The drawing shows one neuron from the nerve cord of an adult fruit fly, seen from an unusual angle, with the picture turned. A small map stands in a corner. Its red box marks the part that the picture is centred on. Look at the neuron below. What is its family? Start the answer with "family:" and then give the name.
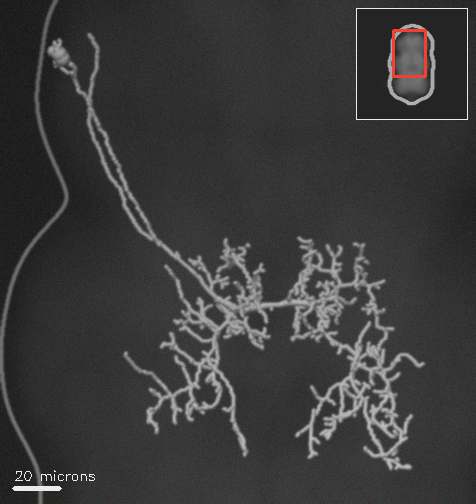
family: hemilineage 08A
